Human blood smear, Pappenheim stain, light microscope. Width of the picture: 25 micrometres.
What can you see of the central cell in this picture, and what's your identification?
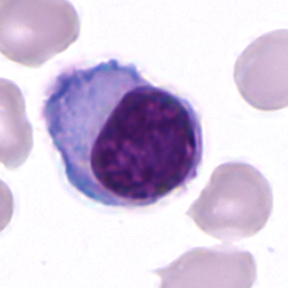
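Along its upper left side, the edge of this cell is ragged and frayed. The nucleus is round to oval with a smooth, unindented outline, and it lies off-centre, pushed against the right side of the cell. Abundant cytoplasm fills the left part. This is a plasma cell.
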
